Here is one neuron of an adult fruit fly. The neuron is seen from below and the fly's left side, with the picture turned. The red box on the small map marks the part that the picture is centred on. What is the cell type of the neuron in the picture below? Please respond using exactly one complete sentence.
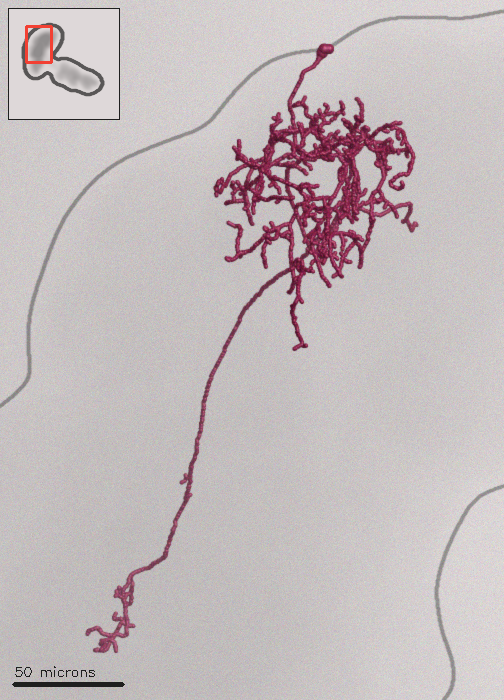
What this neuron is, by cell type, is AVLP235.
